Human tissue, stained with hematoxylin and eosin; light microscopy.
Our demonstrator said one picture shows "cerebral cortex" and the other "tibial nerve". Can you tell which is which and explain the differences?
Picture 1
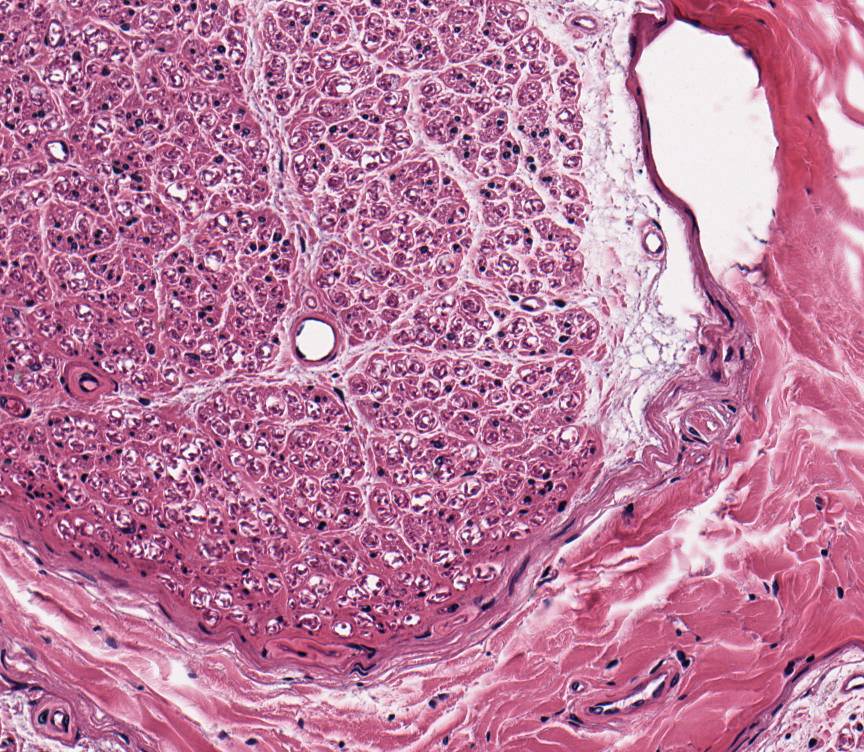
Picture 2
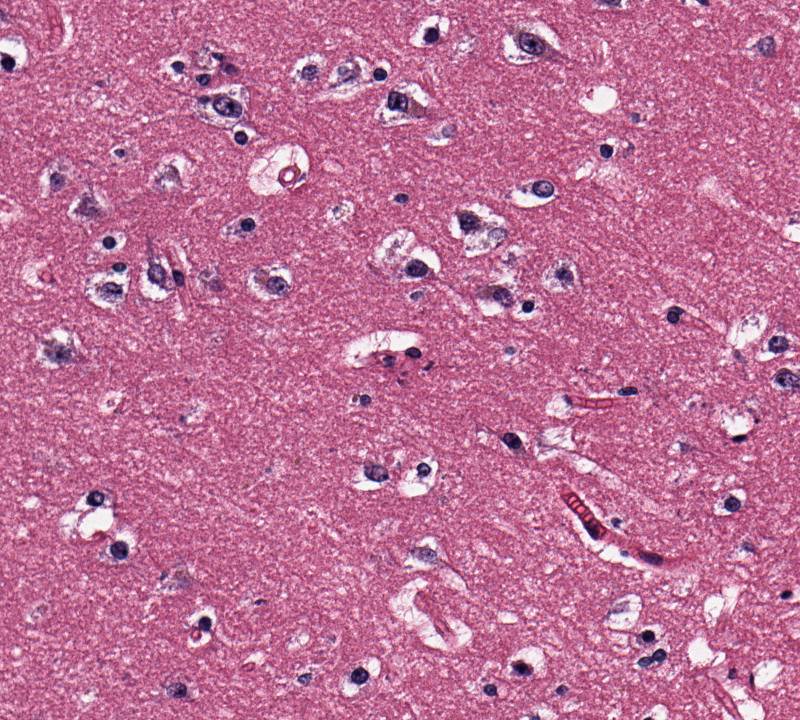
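Picture 1 is tibial nerve; picture 2 is cerebral cortex. In picture 1, a large rounded bundle of cross-sectioned nerve fibres fills the left and centre. Most fibres are small round profiles, a pale, washed-out ring around a central pink dot, with small dark nuclei scattered singly among them. Picture 2 instead has cells scattered singly, with no glandular, epithelial or layered arrangement, in a finely granular, fibrillary eosinophilic neuropil. Larger cells with pale, round, vesicular nuclei and one prominent dark nucleolus lie among many small, round, dark nuclei.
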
